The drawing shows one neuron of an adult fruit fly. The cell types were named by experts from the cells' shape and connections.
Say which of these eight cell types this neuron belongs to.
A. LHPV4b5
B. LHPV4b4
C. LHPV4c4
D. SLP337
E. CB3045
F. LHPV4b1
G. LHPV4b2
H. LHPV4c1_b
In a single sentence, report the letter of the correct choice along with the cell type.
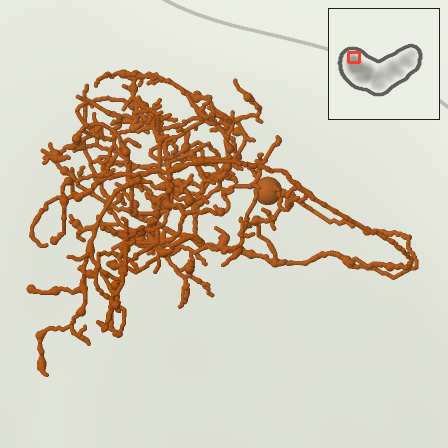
The neuron belongs to the cell type LHPV4b1, given as option F.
